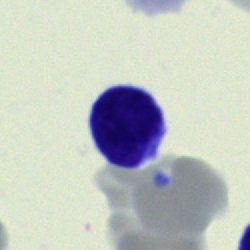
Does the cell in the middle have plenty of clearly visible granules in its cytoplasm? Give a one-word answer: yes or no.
No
